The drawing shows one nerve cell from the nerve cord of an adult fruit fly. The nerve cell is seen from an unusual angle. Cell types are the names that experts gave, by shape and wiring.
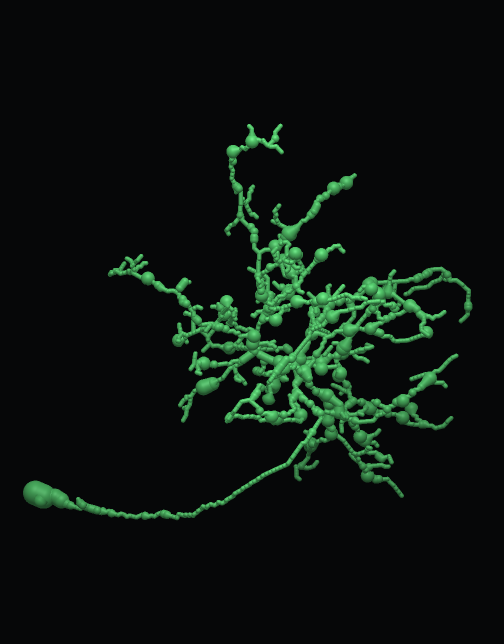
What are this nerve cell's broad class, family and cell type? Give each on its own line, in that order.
nerve-cord intrinsic neuron
hemilineage 01B
IN01B049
